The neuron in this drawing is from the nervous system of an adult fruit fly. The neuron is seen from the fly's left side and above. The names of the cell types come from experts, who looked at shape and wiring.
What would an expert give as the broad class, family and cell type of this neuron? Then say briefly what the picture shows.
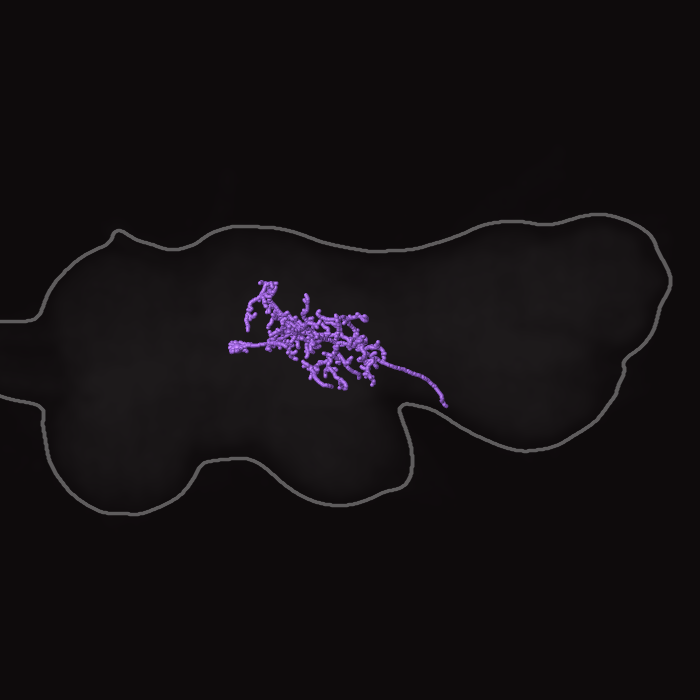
It is a motor neuron of the nerve cord. The family is hemilineage 15B. The cell type is MNml80. As drawn here it is wider than it is tall.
